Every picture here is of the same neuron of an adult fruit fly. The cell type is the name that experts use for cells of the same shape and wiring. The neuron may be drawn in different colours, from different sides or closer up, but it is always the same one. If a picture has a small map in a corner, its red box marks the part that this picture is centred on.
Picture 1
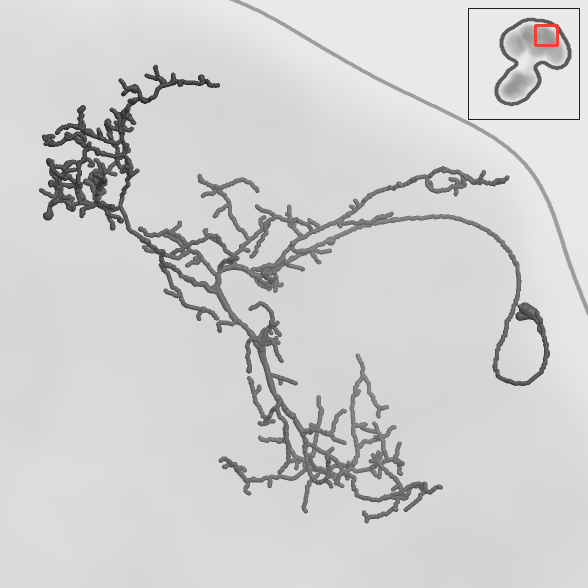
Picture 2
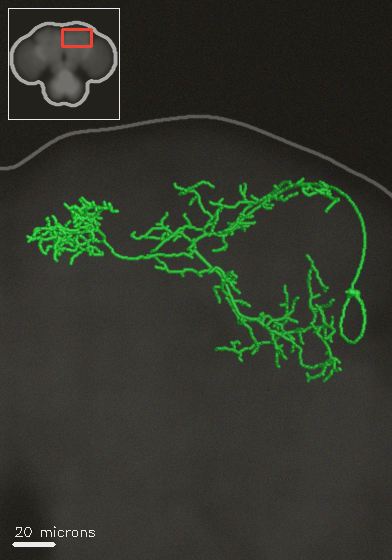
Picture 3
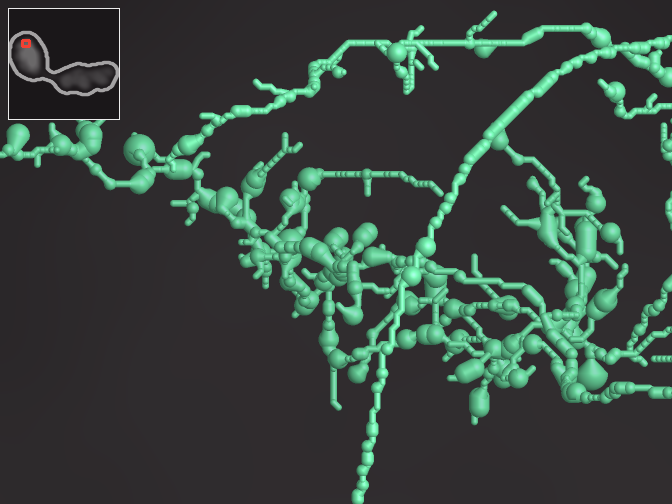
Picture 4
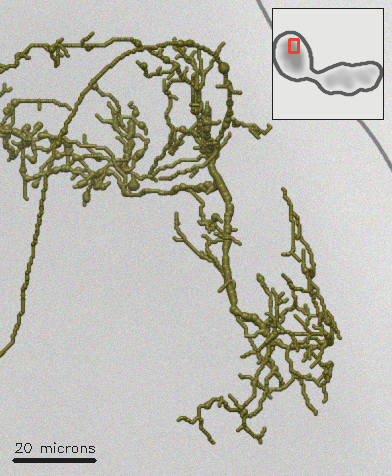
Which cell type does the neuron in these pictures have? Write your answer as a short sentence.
The cell type is SMP044.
